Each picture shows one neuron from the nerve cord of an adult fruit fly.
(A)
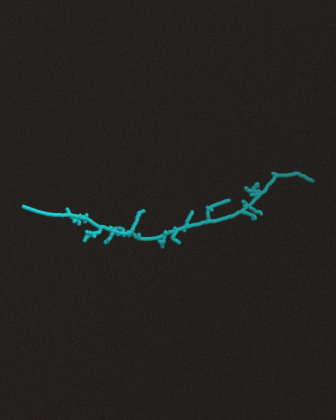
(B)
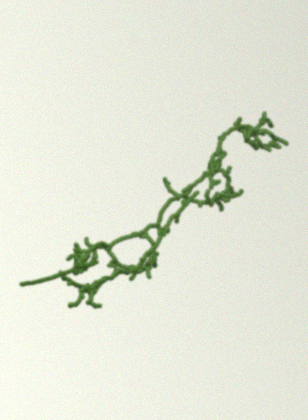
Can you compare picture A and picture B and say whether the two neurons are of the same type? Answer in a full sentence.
They are of different cell types.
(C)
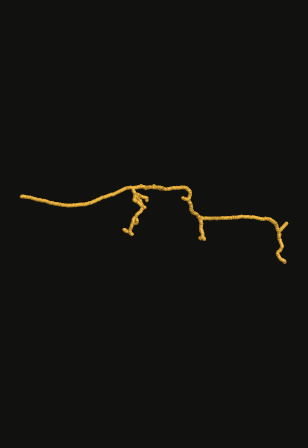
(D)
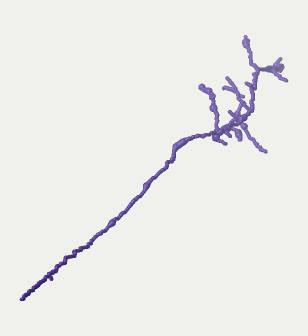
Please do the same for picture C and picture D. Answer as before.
They are of the same cell type.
